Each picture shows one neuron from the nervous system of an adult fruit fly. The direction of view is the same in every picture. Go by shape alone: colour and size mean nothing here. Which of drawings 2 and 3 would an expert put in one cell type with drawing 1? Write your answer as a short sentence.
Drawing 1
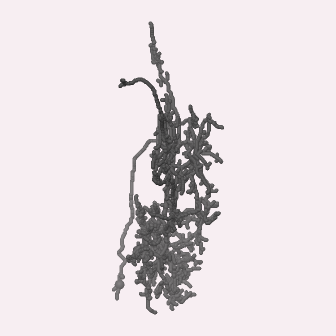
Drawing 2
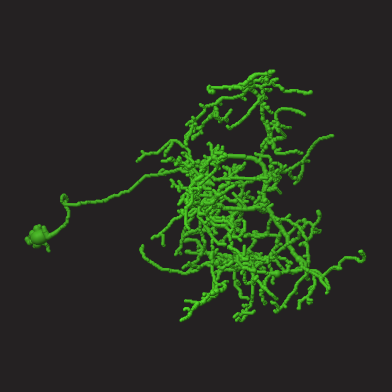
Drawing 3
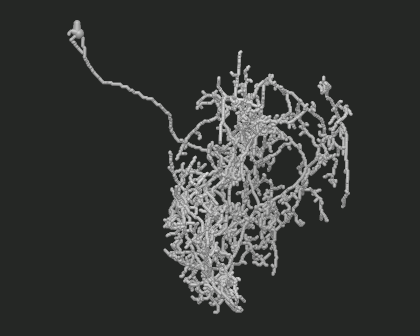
None of them is of the same cell type.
